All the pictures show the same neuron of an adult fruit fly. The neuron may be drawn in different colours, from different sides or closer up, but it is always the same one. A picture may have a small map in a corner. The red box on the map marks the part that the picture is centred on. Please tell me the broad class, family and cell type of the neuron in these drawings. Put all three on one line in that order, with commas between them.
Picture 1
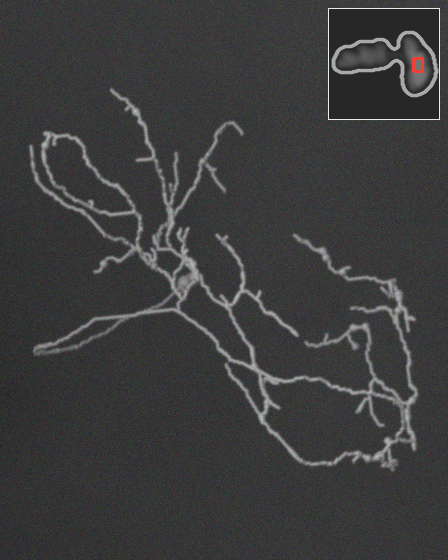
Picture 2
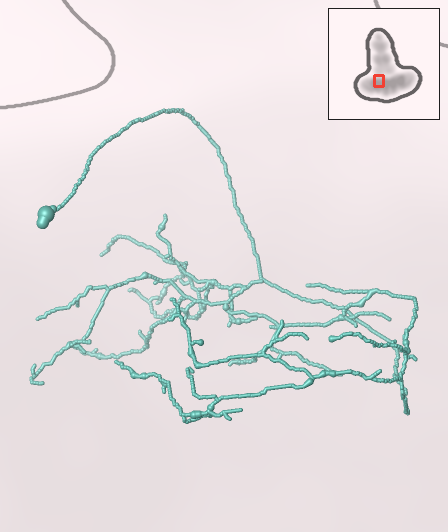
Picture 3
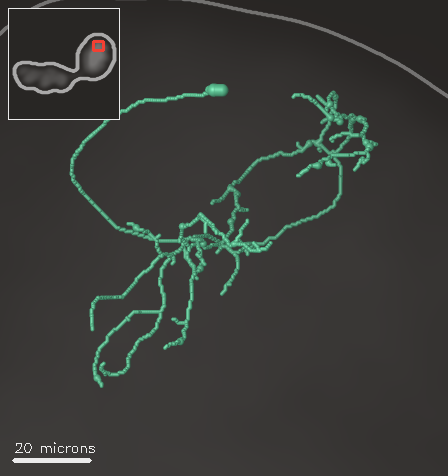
central-brain intrinsic neuron, hemilineage SLPad1_posterior, CB1457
